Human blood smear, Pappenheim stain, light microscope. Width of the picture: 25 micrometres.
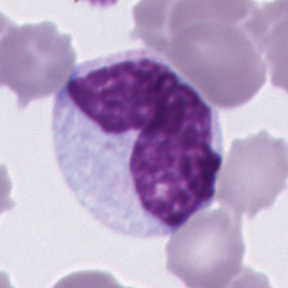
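Monocyte, measuring about 17 by 14 micrometres. First, the nucleus: bent into a curved band along the upper and right parts of the cell, it fills about 60% of the cell's area. Next, the cytoplasm: pale greyish-blue, lying mostly on the left and lower left, cupped inside that curve. Last, texture: only fine, faint and dust-like, with no coarse granules.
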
